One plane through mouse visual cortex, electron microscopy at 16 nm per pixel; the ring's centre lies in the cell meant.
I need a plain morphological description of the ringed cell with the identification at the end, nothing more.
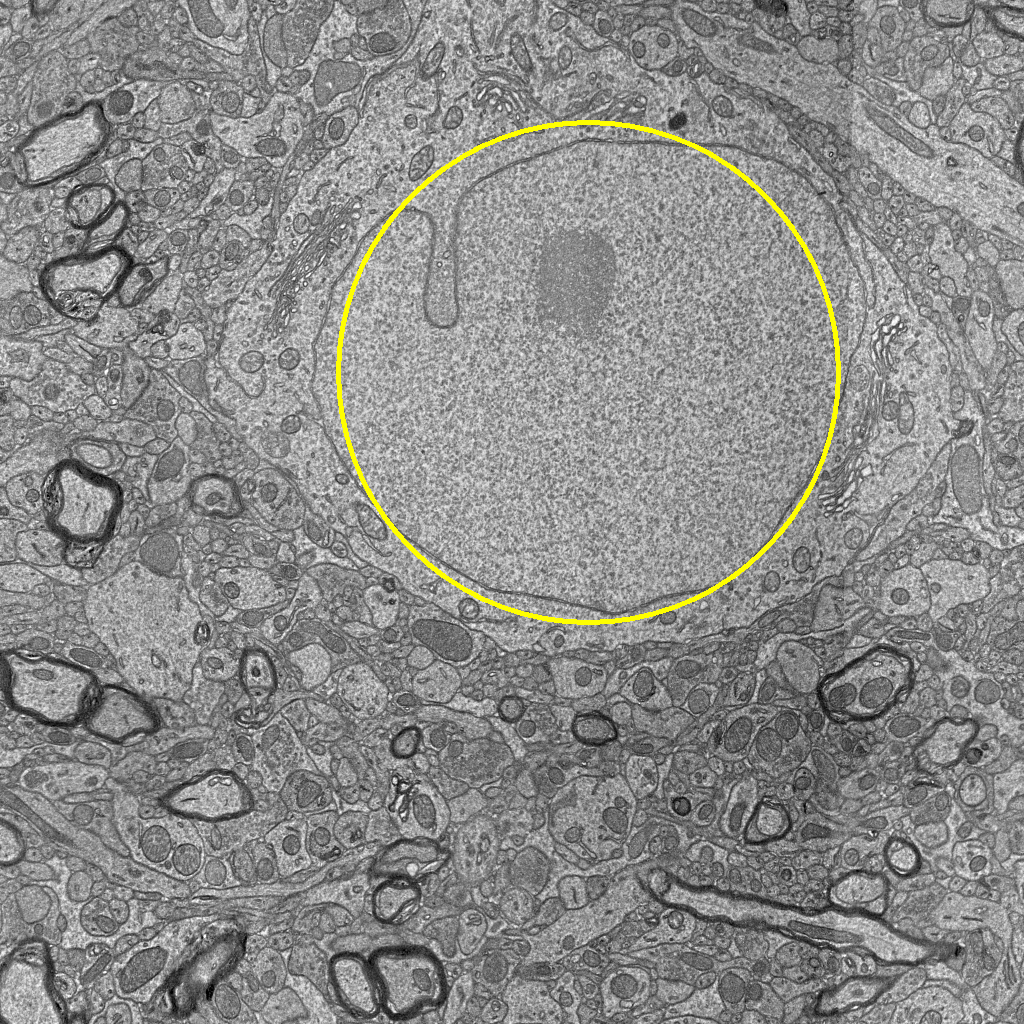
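A nearly round nucleus shows whole. Its envelope has one deep, narrow, finger-like infolding at upper left. Chromatin is fine and evenly dispersed, with no thick dark clumps along the envelope. Golgi stacks lie in the cytoplasm left and right of the nucleus. Answer: excitatory neuron.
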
